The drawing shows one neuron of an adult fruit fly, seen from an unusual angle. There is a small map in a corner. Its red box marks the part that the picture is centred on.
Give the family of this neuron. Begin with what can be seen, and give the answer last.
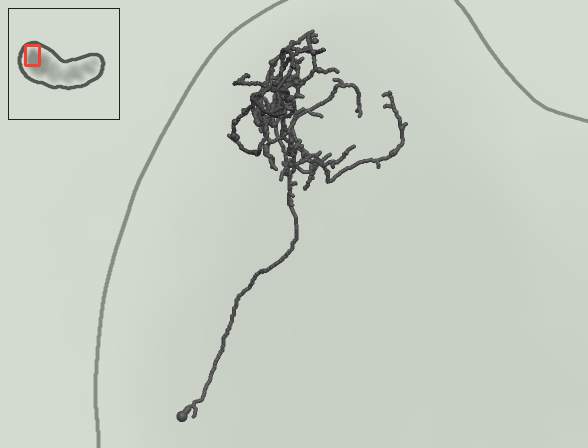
The picture shows dozens of branch ends. In this view it is taller than it is wide. It is a central-brain intrinsic neuron. The family is hemilineage LHa2.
